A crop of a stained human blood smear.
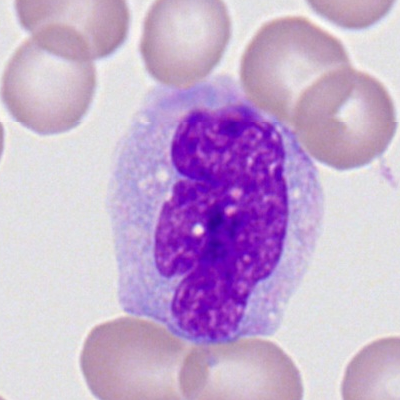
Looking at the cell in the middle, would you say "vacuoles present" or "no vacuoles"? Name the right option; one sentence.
At least one clear vacuole is visible in its cytoplasm.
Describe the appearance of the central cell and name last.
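Irregularity marks the outline, which is not smoothly round. The nucleus is folded, with several indentations along its edges. Pale greyish blue cytoplasm holds fine, faint granules. The cell is a monocyte.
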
